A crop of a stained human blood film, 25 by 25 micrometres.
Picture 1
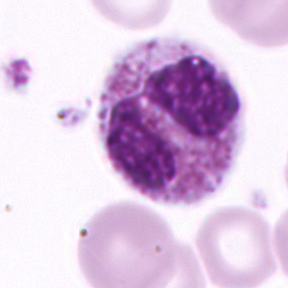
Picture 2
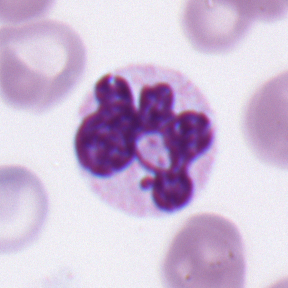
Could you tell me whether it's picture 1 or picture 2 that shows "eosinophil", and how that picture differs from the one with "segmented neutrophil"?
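To begin with the names: picture 1 is an eosinophil and picture 2 is a segmented neutrophil. On outline, both cells are smooth: the eosinophil is round to slightly oval, and the segmented neutrophil is round. On size, the eosinophil measures about 15 by 13 micrometres, and the segmented neutrophil about 13 micrometres across.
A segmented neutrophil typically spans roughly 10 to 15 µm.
On the nucleus, the eosinophil's is divided into two lobes, lying upper right and lower left, with a pale band of cytoplasm running diagonally between them. The segmented neutrophil's lobes lie in a rough ring around a pale central space.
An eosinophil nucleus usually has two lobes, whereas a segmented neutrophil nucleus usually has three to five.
On chromatin, the two do not differ: in both it is dark purple and coarsely clumped, and in neither are nucleoli visible.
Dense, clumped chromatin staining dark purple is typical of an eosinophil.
On granules, the eosinophil's cytoplasm is filled with many pinkish granules, while the segmented neutrophil's holds fine, faint pinkish granules.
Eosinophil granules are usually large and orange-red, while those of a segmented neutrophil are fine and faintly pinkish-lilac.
Last, in the segmented neutrophil, a small round dark body sits beside the lowest lobe, on its left.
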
